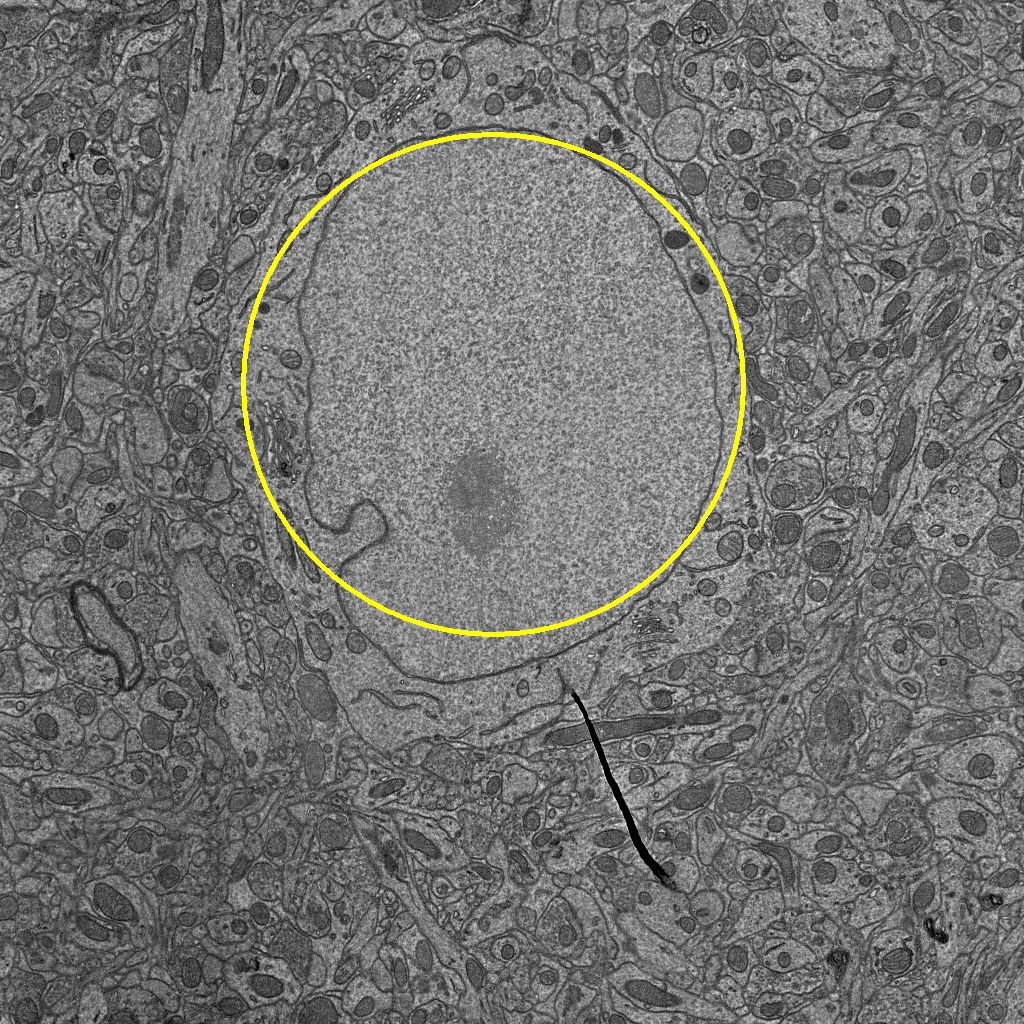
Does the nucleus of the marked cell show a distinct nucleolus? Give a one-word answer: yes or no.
Yes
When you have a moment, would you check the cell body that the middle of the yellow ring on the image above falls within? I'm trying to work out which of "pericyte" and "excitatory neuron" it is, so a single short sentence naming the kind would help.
This cell body belongs to an excitatory neuron.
